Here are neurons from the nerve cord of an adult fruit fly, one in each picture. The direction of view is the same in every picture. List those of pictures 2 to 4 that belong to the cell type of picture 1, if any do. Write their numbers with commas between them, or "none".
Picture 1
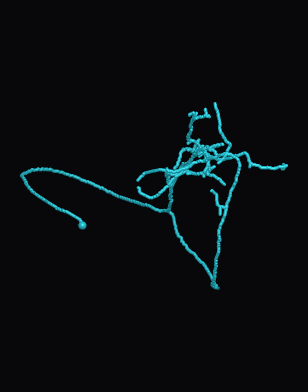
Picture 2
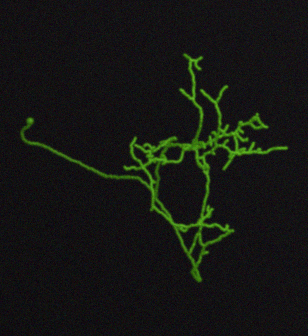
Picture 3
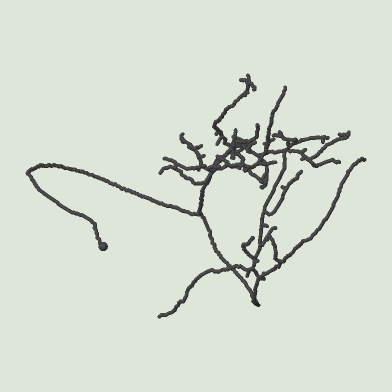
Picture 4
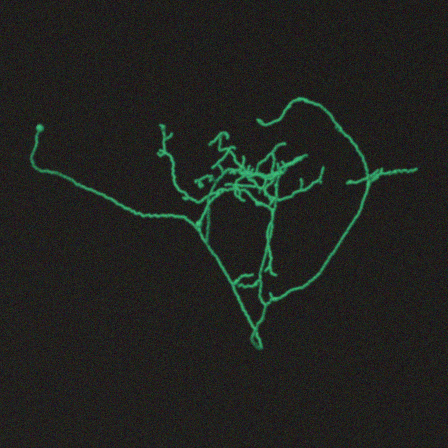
2, 3, 4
